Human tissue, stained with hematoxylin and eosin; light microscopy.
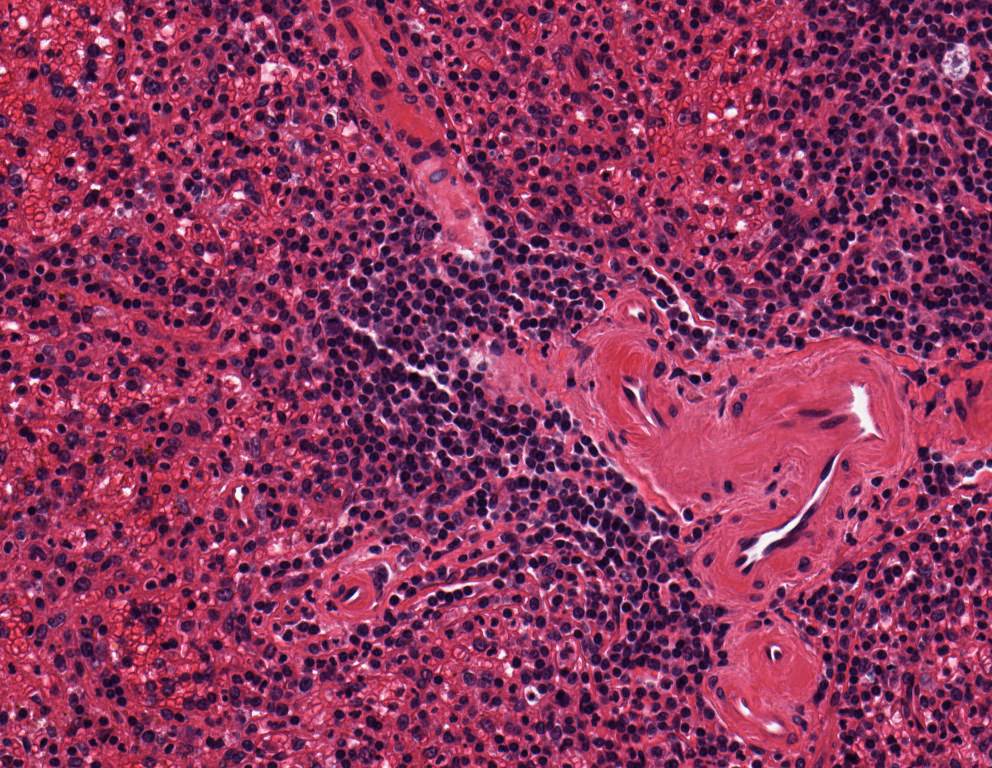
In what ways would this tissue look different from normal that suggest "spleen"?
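Let's take this spleen piece by piece. The dense central band is made up mostly of small lymphocytes with round, dark nuclei and very little cytoplasm, and that matches what the spleen's white pulp is made of.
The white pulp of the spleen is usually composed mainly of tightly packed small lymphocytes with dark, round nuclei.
Now look to the right: the arteries there have narrow, slit-like empty lumens, small compared with their walls. In the lower left-centre, a further small artery with a thick concentric wall is cut in cross-section. Nowhere in the field are there epithelium, glands or fat cells.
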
